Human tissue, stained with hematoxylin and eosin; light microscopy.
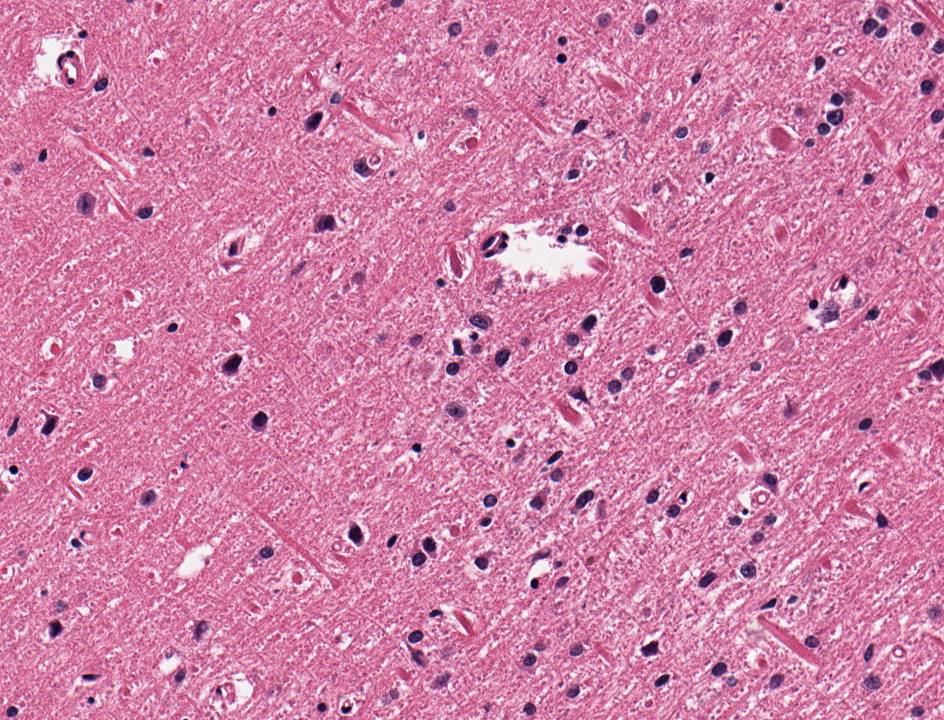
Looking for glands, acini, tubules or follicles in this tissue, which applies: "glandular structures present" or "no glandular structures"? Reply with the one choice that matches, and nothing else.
No glandular structures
